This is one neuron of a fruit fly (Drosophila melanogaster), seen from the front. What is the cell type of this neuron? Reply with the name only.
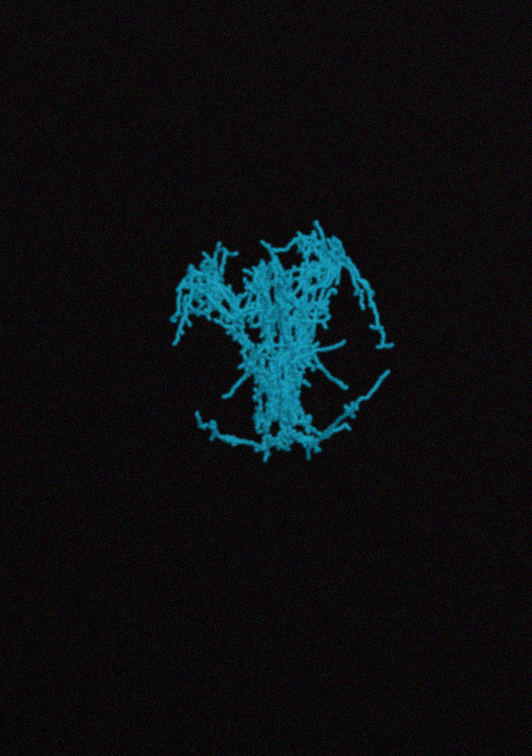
IN05B012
